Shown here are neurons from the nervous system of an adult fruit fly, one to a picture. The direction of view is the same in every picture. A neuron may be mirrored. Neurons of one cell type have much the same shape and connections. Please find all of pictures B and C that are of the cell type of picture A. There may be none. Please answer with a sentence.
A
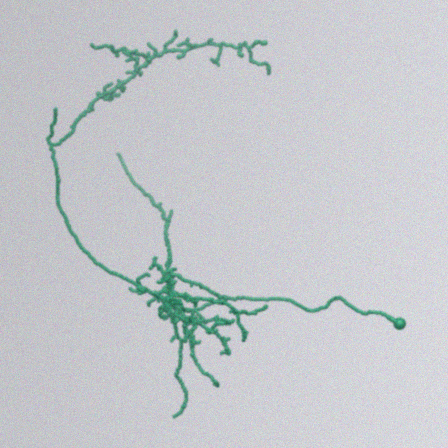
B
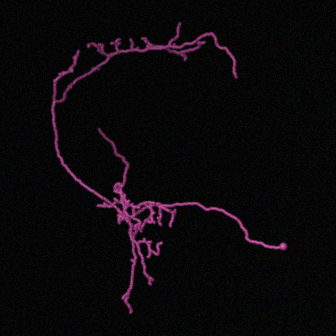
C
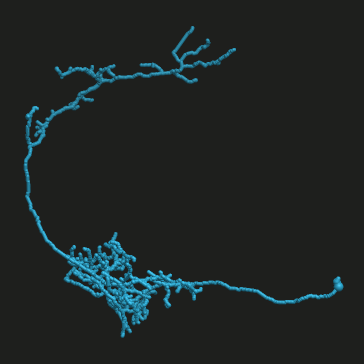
Picture B and picture C are of the same cell type.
